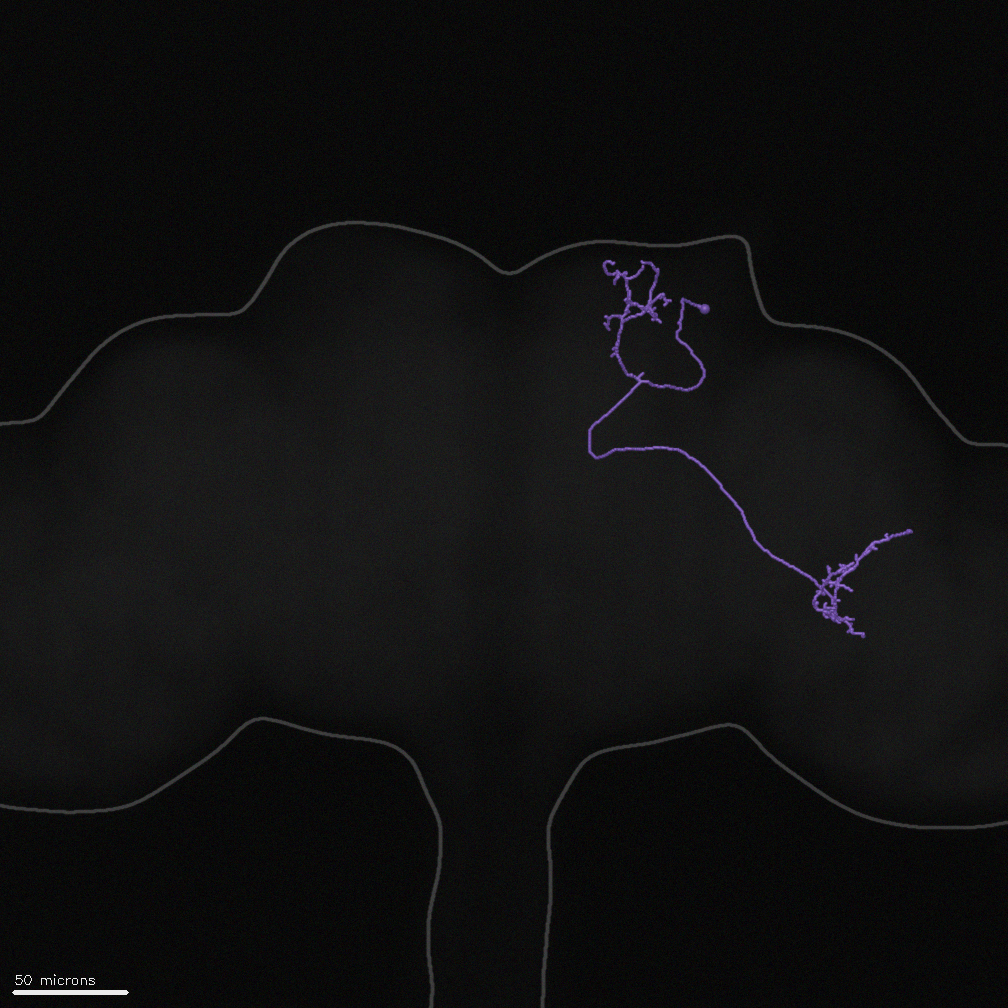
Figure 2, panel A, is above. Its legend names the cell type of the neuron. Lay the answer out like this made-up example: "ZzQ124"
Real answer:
"M_vPNml53"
